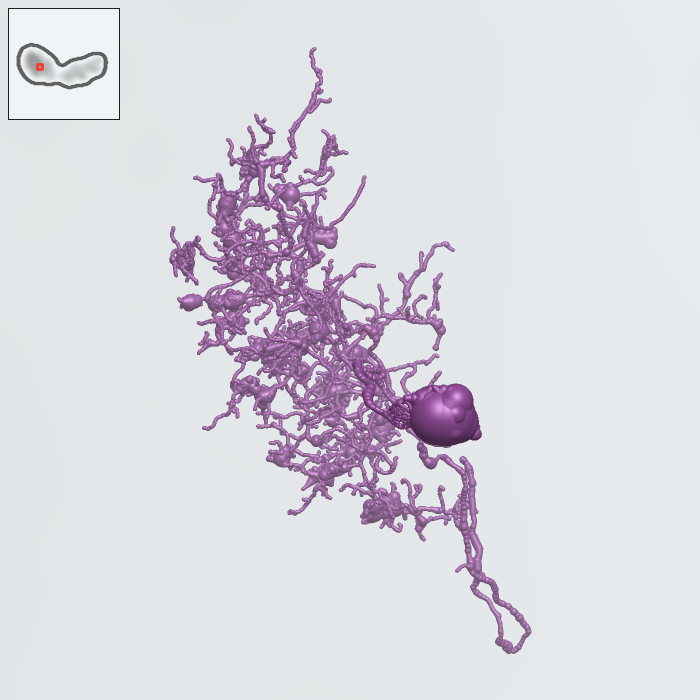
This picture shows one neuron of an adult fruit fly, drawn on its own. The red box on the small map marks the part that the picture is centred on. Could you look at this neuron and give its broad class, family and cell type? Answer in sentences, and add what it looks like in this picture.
This is an optic-lobe intrinsic neuron. Its family is LPi. The cell type is LPi3a. More than a hundred branch ends can be seen. As drawn here it is taller than it is wide.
